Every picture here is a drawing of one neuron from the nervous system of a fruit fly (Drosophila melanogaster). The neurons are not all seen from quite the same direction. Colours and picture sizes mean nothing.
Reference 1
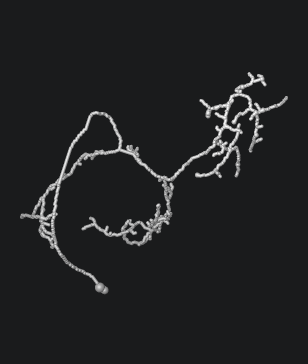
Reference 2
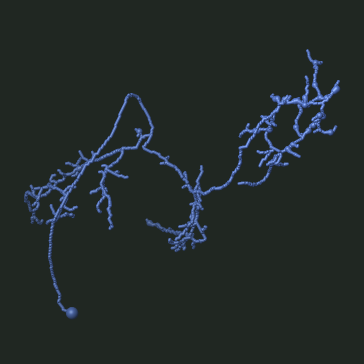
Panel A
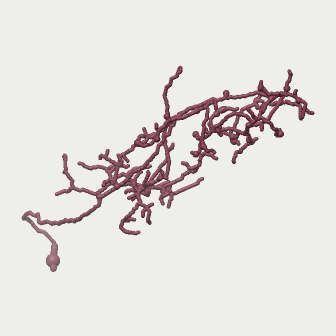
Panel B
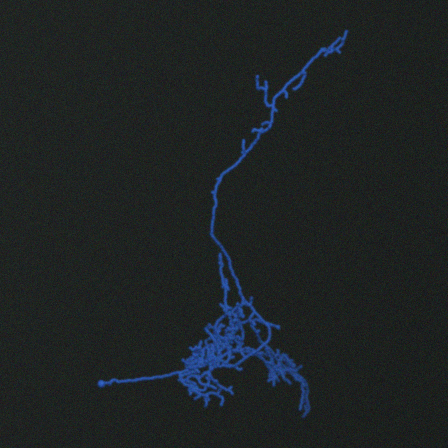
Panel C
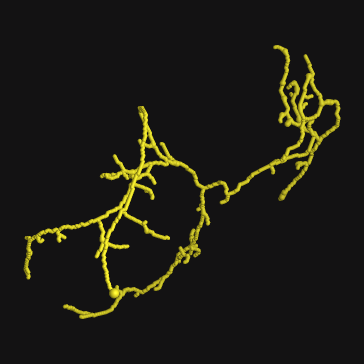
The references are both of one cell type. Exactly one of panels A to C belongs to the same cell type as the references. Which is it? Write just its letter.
C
